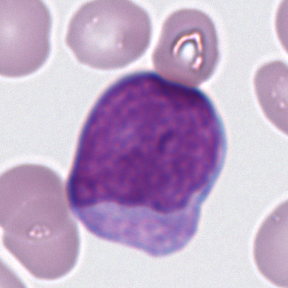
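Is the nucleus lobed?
No, it's one single unlobed mass.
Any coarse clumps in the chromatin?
None; it's finely dispersed.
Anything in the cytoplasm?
No coarse granules, and no vacuoles either.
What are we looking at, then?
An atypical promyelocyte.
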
